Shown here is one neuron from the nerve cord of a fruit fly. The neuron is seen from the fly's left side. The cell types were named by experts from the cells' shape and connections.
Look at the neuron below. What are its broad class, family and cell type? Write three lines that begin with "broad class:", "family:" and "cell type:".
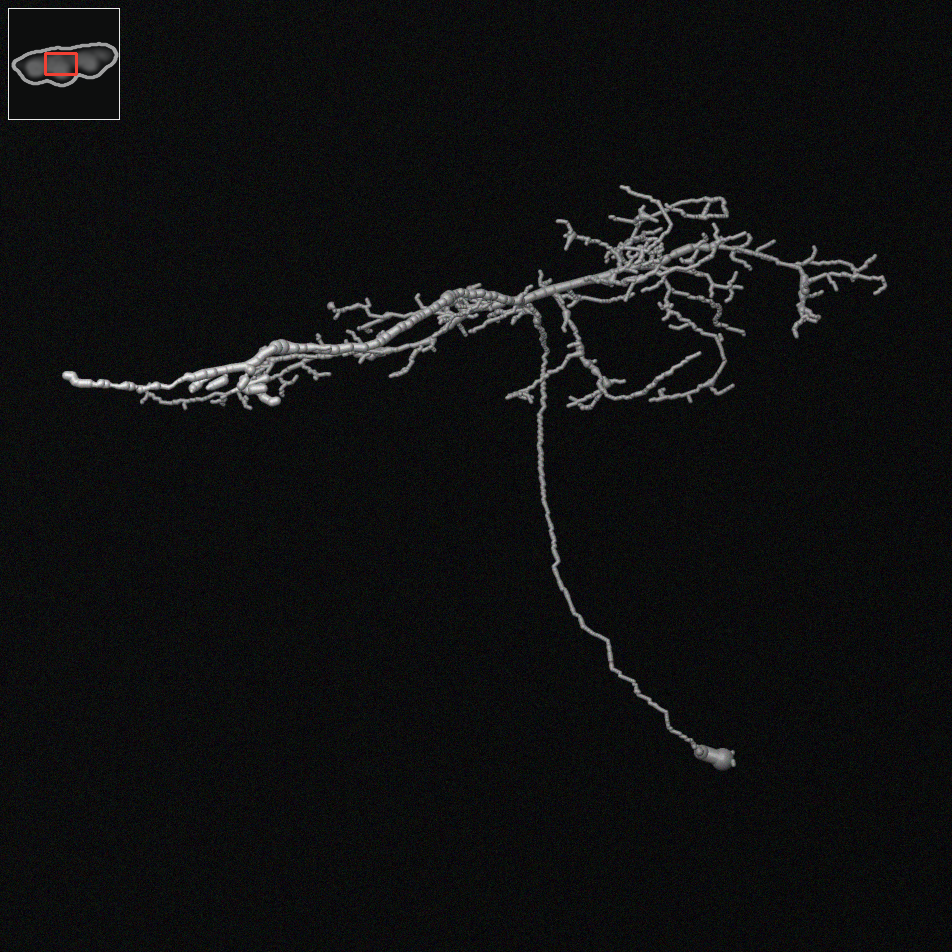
broad class: nerve-cord intrinsic neuron
family: hemilineage 06A
cell type: IN06A044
